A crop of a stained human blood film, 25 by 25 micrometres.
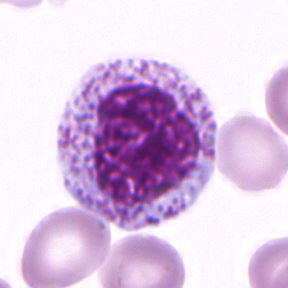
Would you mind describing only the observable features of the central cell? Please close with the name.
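Notice first that the nucleus is a single unsegmented mass, not split into separate lobes. Its chromatin is dark purple and coarsely clumped, with paler streaks between the clumps. Many dark purple granules lie in the cytoplasm, scattered across the whole rim rather than gathered in one area. This is a myelocyte.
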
